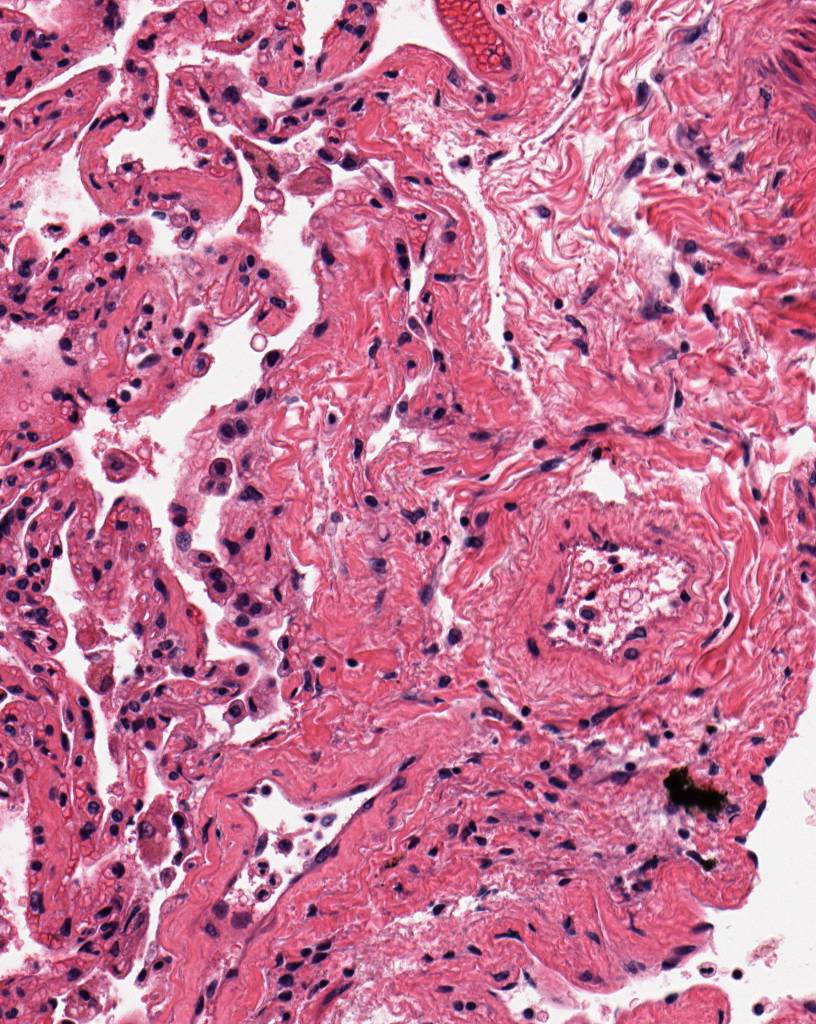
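Lung here, and on the left you've got a lace-like network of thin branching septa around empty spaces, with a few loose rounded cells lying free in those spaces. The centre and right are solid pink fibrous tissue instead, where the nuclei are sparse, dark and mostly elongated. At the top edge, just right of centre, there's a vessel whose lumen is tightly packed with red blood cells.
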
